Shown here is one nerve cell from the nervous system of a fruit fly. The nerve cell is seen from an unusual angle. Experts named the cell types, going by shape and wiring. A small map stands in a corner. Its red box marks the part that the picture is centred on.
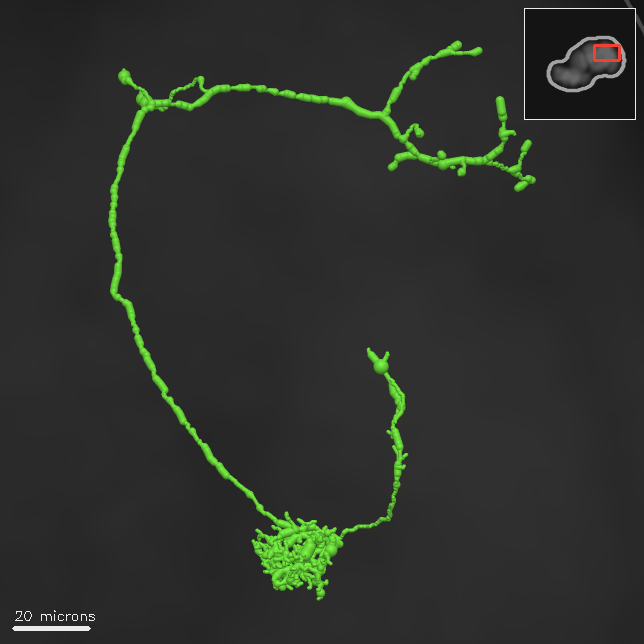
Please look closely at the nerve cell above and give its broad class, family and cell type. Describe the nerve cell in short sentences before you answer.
Its cell body lies in the middle of the picture. From top to bottom in the picture it spans about 150 microns. The picture shows dozens of branch ends. Its broad class is central-brain intrinsic neuron. The family is hemilineage ALad1. Its cell type is VM7d_adPN.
